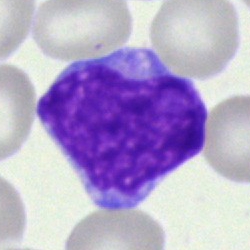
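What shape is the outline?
Angular and polygonal, I'd say, rather than round.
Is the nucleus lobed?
No, it is a single unlobed mass.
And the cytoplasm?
Blue, showing mainly at the top and bottom of the cell.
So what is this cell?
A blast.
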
